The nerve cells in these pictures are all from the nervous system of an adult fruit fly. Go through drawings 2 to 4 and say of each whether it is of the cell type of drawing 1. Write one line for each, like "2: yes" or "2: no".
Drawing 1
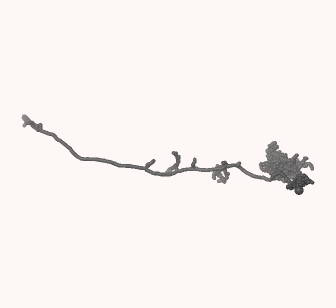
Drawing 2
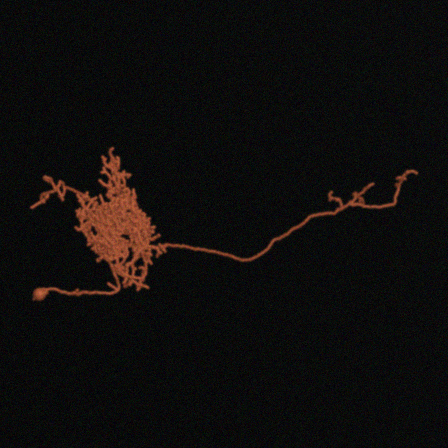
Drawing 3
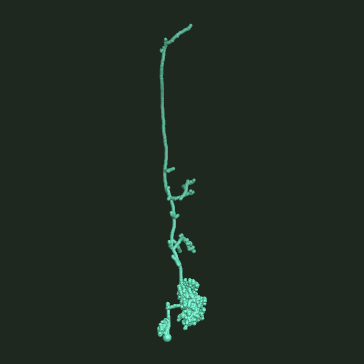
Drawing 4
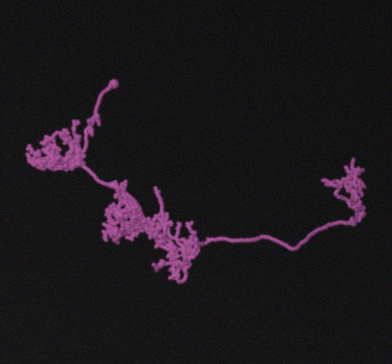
2: yes
3: yes
4: no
